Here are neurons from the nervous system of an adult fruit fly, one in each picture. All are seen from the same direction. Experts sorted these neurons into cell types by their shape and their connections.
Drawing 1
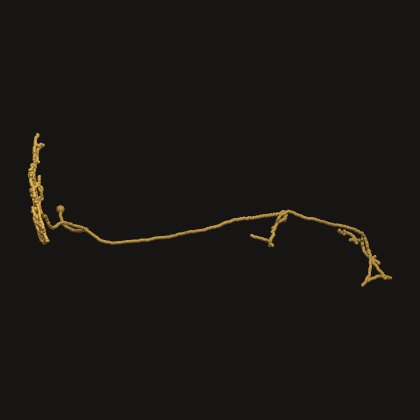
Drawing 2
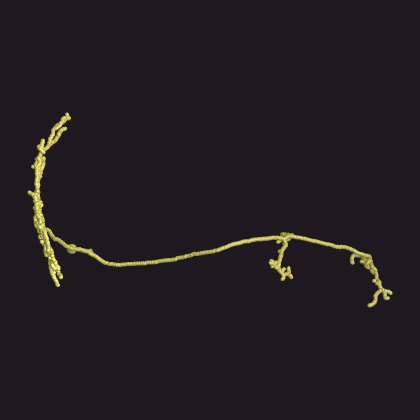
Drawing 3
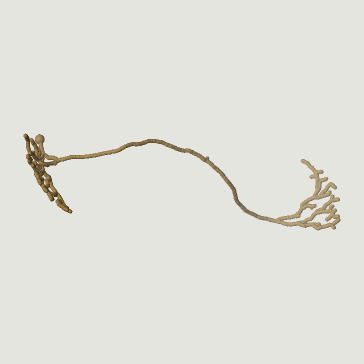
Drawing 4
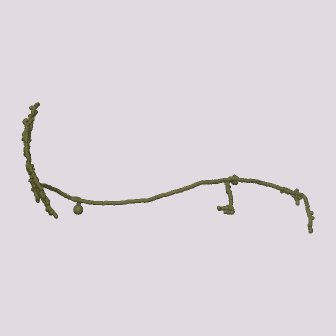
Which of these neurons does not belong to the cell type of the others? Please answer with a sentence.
Drawing 3 is the odd one out.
